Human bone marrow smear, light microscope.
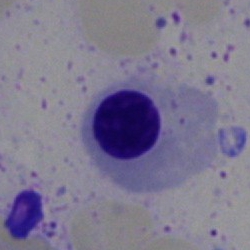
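Erythroblast, central cell of a stained bone marrow smear. Nucleus off-centre, toward the left. Cytoplasm abundant, covering more area than the nucleus. No dense granulation in the cytoplasm. Cell edge smooth, without surface projections.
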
